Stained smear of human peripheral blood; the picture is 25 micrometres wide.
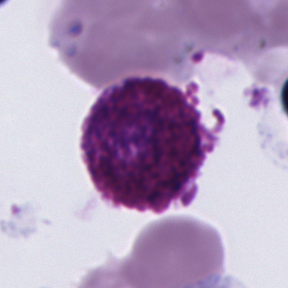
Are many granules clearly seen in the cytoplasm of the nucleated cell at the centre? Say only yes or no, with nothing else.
Yes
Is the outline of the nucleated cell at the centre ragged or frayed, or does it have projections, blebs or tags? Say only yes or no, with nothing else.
Yes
